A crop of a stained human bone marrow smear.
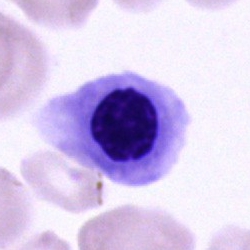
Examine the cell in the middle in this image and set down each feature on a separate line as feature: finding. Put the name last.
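Position of nucleus: off-centre, toward the right, it seems
Nucleoli: none that I can see
Cytoplasm extent: a wide rim around the nucleus
Cytoplasm colour: blue-violet
Verdict: erythroblast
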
